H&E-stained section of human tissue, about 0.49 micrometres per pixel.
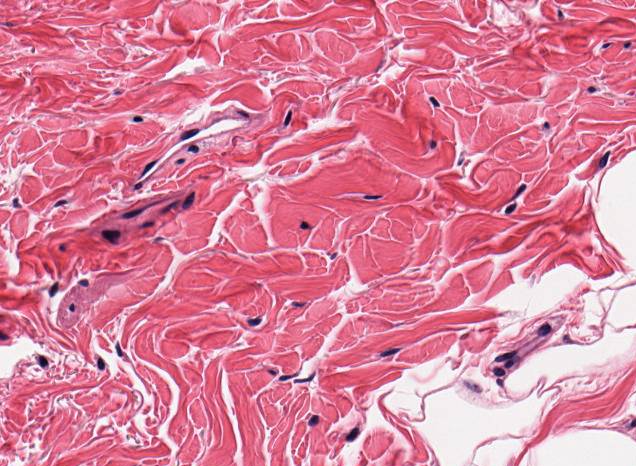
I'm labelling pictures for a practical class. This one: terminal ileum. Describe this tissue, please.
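Look at how thick pink collagen bundles fill most of the field, running in many different directions. Cells are sparse, just scattered nuclei between the bundles, most of them small, dark and spindle-shaped with little visible cytoplasm. Notice, too, there's no epithelium anywhere.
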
